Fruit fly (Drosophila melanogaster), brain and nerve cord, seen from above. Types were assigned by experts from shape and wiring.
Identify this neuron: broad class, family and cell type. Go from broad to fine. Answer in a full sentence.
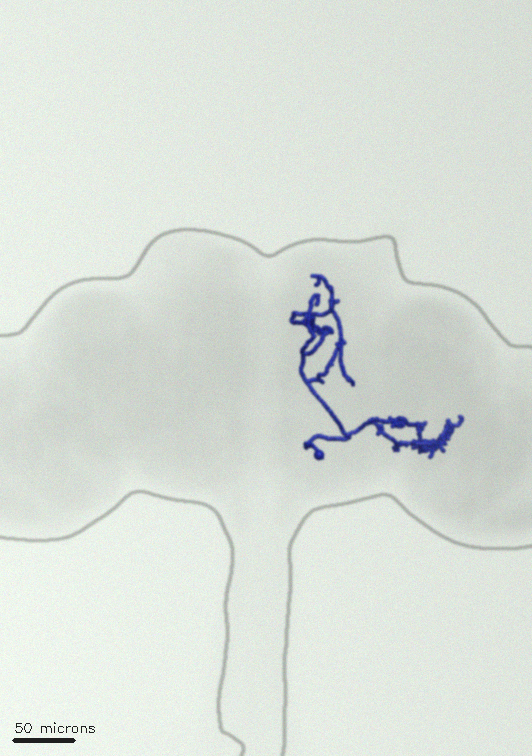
A central-brain intrinsic neuron of hemilineage DM3_dorso_lateral, type SMP326.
